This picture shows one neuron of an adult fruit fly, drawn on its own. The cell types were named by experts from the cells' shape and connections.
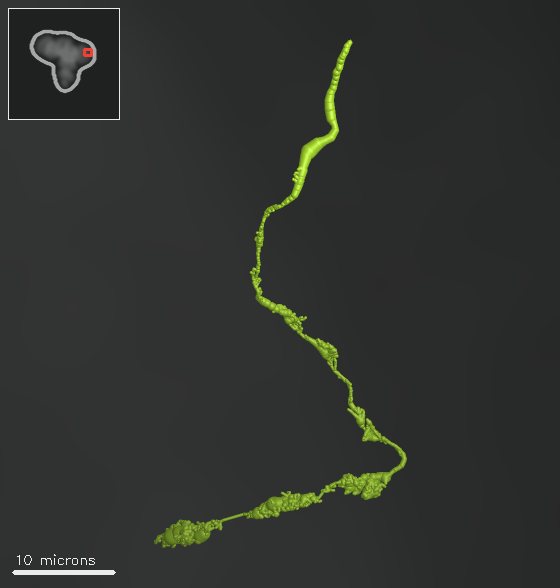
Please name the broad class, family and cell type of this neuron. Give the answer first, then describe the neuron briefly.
Its broad class is photoreceptor or other optic-lobe sensory neuron. Its family is called class visual. The cell type is R8p. No cell body is drawn. From top to bottom in the picture it spans about 50 microns. Dozens of branch ends can be seen.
